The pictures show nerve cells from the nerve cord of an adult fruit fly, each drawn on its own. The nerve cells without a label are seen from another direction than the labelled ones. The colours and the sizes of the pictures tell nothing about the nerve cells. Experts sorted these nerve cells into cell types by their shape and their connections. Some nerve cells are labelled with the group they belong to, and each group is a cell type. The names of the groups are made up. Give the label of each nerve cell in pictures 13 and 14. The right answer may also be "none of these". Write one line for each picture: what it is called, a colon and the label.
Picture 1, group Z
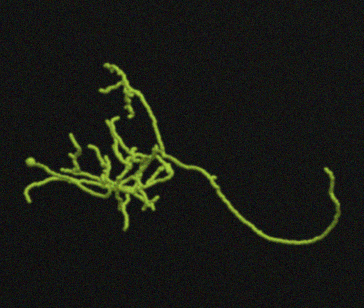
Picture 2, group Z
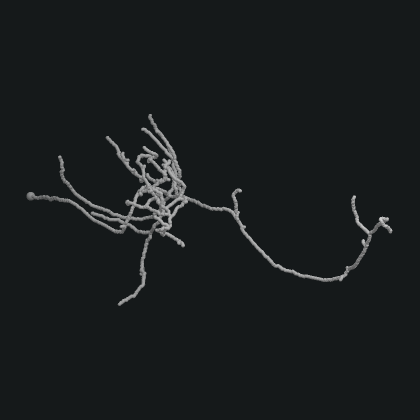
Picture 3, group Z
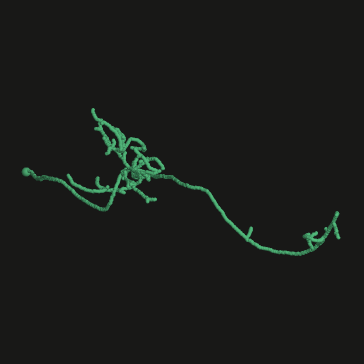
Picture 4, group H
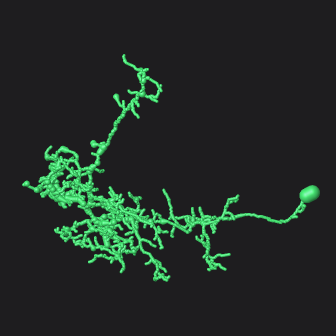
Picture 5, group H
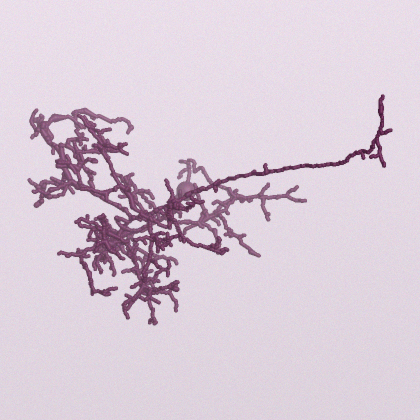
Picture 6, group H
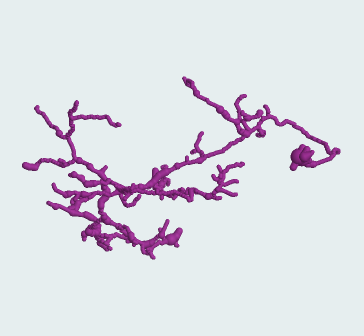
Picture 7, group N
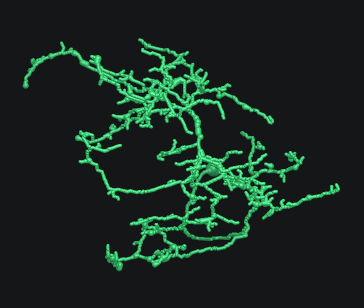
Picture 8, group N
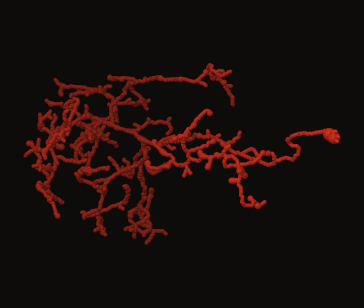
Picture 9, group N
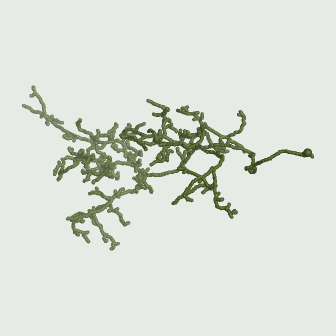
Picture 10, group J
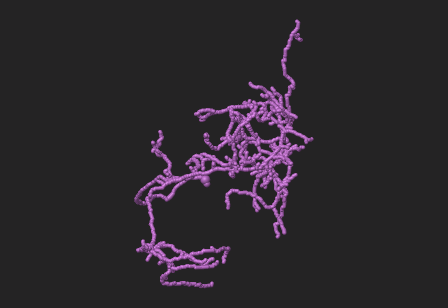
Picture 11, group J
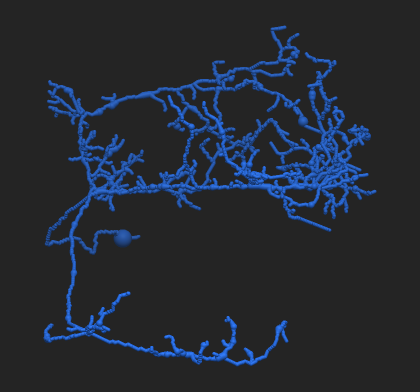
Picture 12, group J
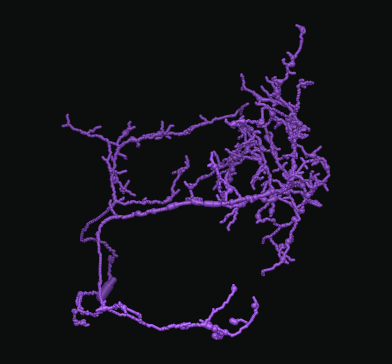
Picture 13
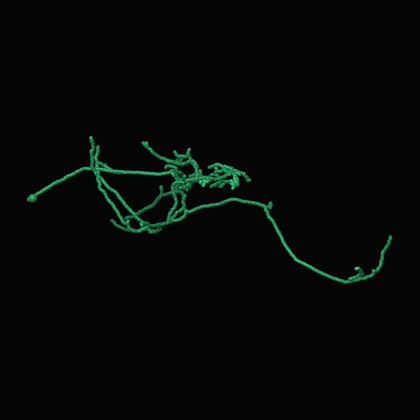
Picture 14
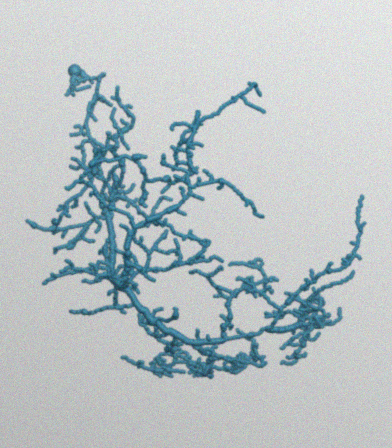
13: group Z
14: none of these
